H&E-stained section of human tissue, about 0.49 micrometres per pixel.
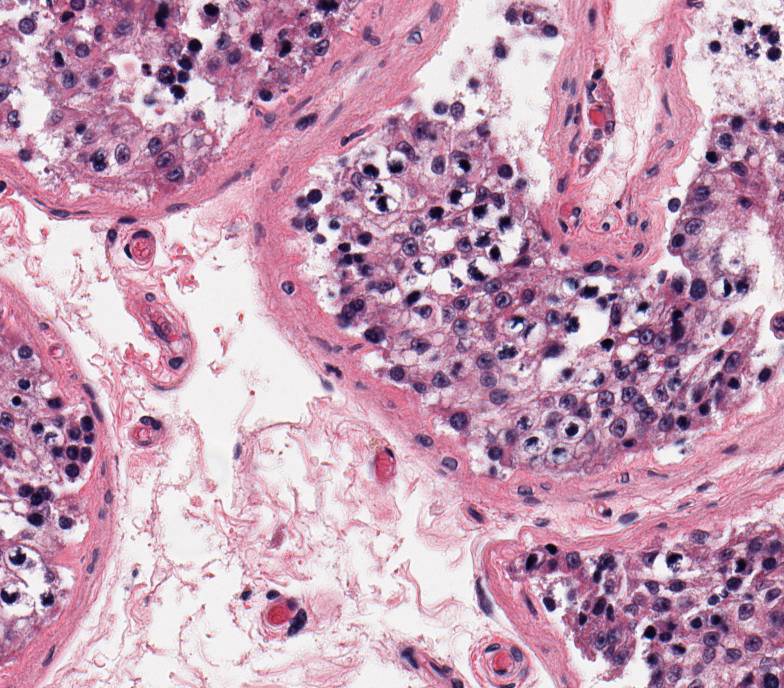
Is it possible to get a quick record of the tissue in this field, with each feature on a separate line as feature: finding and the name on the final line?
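Tubules: parts of several large rounded ones, the largest in the centre and upper right
Wall: a thick pink band of layered collagen around each tubule, holding flattened, spindle-shaped nuclei
Upper central tubule: many cells with dark, shrunken or fragmented nuclei in clear vacuolated spaces
Lower central tubule: larger cells with round nuclei and coarse granular chromatin
Name: testis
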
